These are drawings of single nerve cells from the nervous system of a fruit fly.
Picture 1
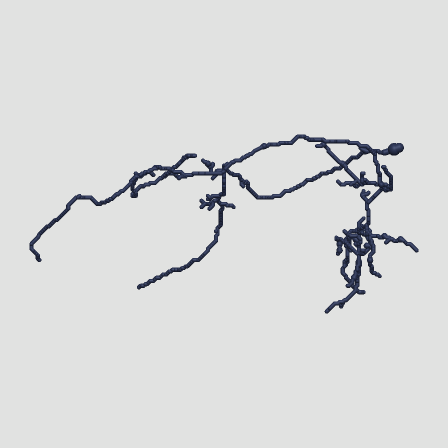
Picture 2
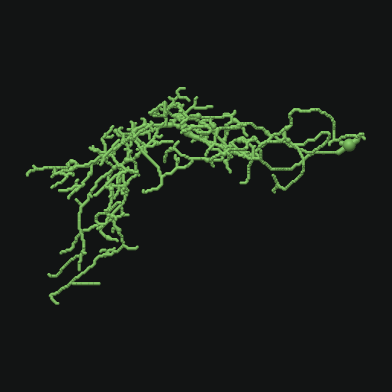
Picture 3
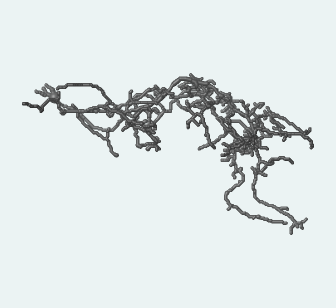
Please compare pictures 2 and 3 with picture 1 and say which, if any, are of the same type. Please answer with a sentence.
None of them is of the same cell type.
